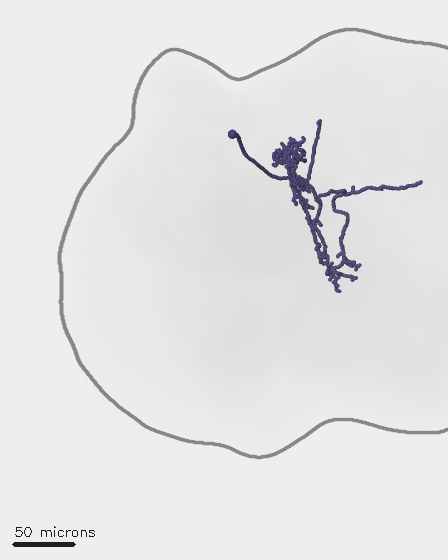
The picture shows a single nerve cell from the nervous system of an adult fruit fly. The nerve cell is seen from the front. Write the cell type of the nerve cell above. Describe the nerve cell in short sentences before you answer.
The cell body is at the top of the picture. From left to right in the picture it spans about 160 microns. This is a central-brain intrinsic neuron. The cell type is CB2494.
